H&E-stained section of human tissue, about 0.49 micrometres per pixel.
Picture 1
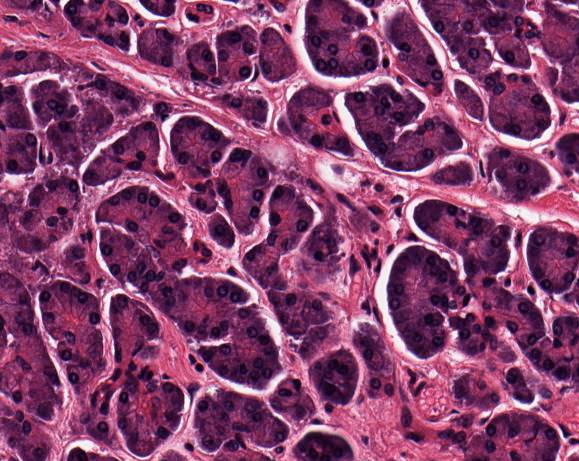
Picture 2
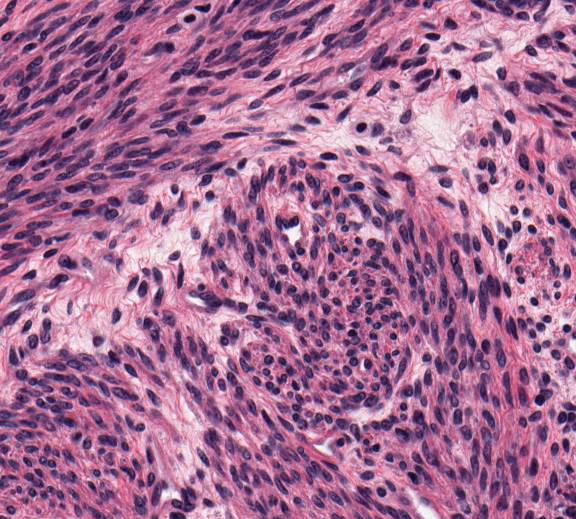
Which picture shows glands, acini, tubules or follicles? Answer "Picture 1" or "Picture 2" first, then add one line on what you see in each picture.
Picture 1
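In picture 1: Closely packed acini fill the field, divided by a band of pink fibrous tissue that runs diagonally from the upper left toward the right side.
In picture 2: No epithelium or glands are present anywhere in the field.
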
